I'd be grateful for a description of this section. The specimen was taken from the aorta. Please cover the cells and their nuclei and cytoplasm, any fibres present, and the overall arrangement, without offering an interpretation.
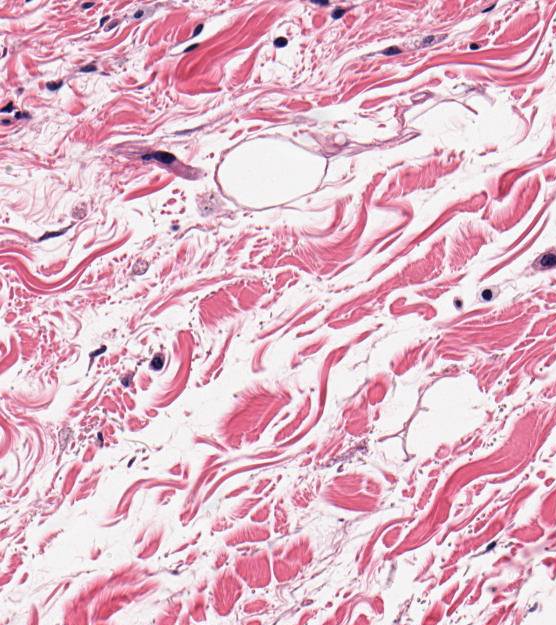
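It's all eosinophilic collagen bundles here, with sparse cells in between. They're loosely arranged, with wide clear spaces separating them. Toward the lower half many of the bundles are cut across, so you see rounded or irregular pink profiles. The few cells there are have small, dark, mostly elongated nuclei sitting between the bundles.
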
